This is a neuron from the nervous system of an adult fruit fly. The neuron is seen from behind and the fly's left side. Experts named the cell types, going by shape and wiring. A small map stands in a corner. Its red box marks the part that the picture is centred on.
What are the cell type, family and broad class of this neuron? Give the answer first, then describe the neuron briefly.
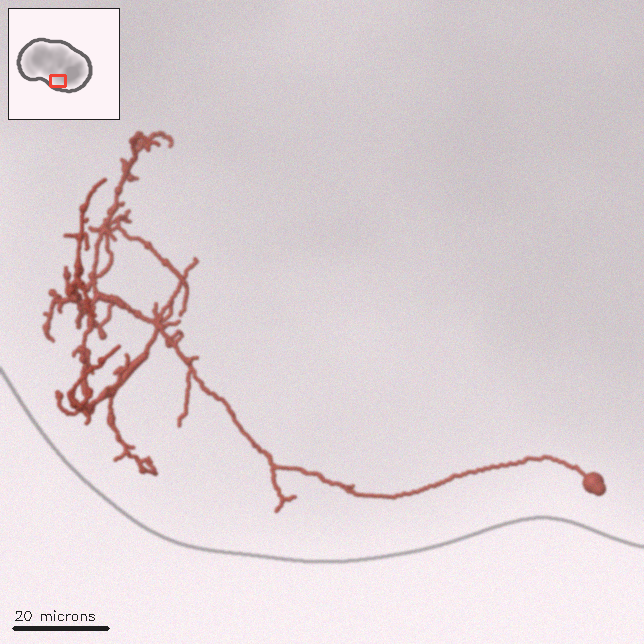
It is of cell type IN13B075. Its family is hemilineage 13B. Its broad class is nerve-cord intrinsic neuron. The cell body can be seen at the lower right of the picture. By the scale bar it is about 120 microns wide in this view. The picture shows dozens of branch ends.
